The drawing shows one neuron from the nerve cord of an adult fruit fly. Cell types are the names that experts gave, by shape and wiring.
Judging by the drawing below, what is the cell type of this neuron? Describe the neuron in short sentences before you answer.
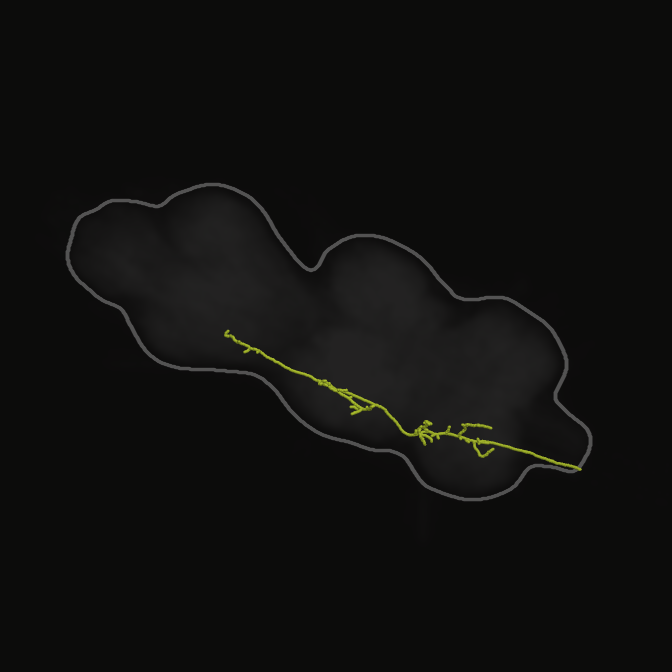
No cell body is drawn. In this view it is more than twice as wide as it is tall. It is a descending neuron. The cell type is DNpe003.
